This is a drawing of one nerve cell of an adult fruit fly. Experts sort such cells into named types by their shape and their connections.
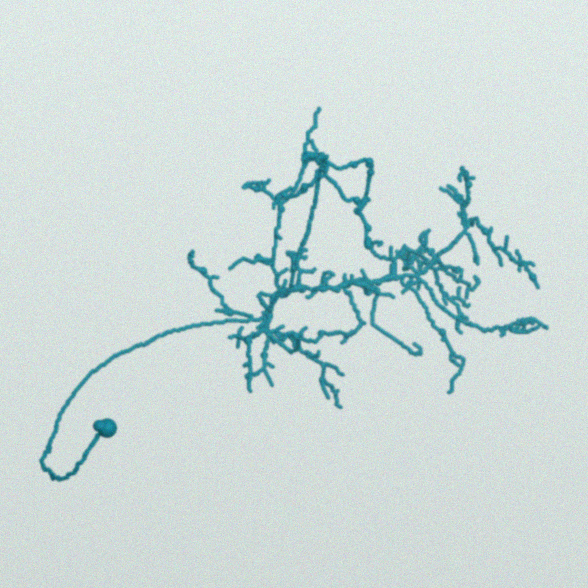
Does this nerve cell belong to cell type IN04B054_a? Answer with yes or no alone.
no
